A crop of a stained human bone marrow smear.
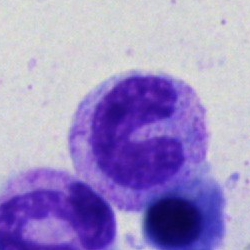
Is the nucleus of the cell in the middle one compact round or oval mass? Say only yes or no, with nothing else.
No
